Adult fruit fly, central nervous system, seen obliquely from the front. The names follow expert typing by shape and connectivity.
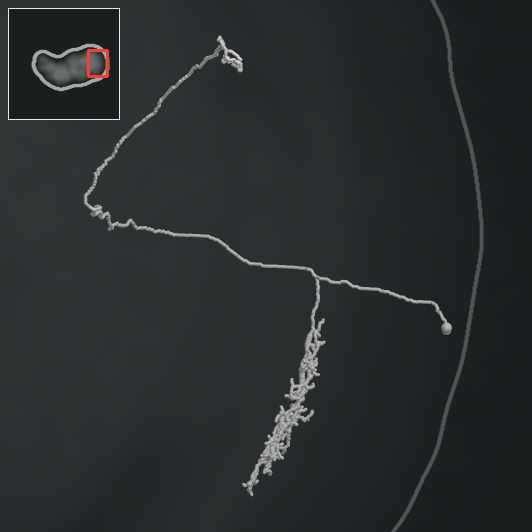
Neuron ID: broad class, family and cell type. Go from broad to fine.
visual projection neuron; MeTu; MeTu1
